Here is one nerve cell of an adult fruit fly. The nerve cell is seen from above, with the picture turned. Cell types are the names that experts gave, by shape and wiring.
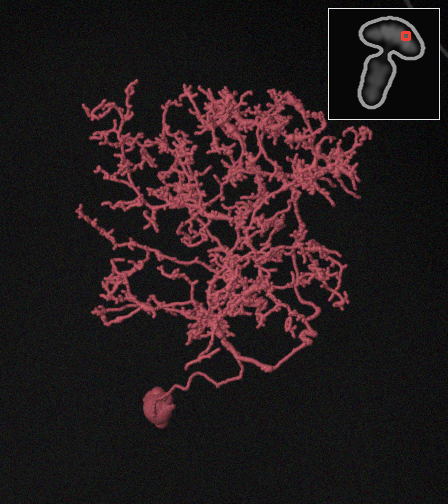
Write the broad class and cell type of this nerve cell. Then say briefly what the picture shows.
It is a central-brain intrinsic neuron. The cell type is CB1205. It lies in the brain. More than a hundred branch ends can be seen.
